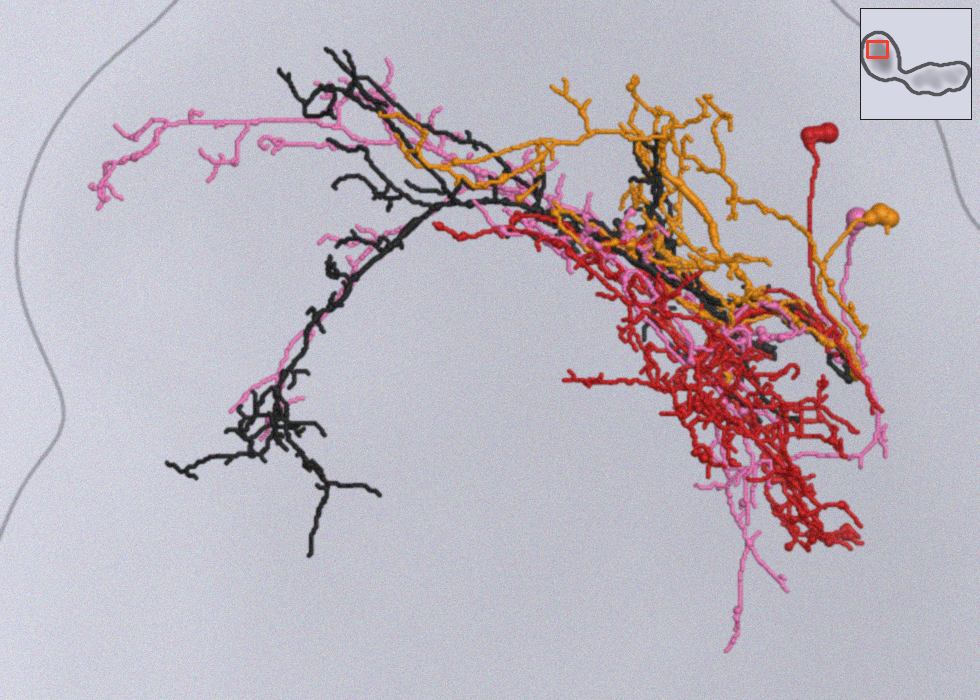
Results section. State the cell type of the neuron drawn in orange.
CL228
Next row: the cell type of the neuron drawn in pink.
SMP488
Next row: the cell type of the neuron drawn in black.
SMP489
